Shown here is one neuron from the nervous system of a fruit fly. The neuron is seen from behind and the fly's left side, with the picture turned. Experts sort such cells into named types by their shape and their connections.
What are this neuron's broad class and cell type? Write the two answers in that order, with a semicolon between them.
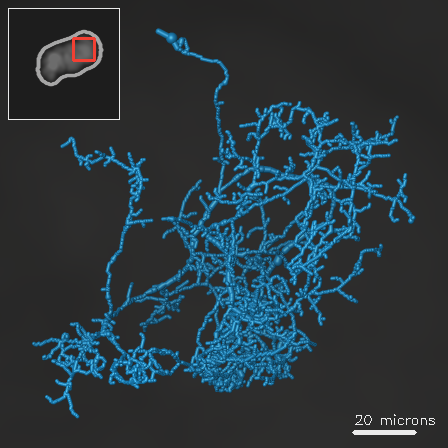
central-brain intrinsic neuron; PVLP012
